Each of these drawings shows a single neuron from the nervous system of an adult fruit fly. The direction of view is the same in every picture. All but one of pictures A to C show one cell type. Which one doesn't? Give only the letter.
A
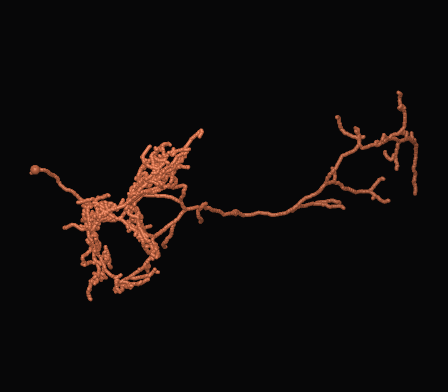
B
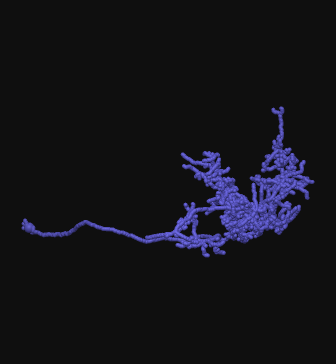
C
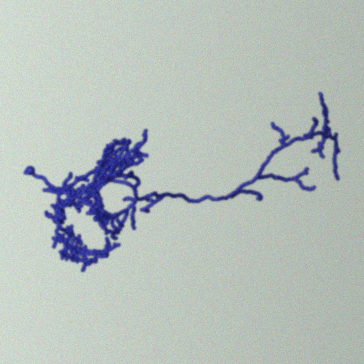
B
